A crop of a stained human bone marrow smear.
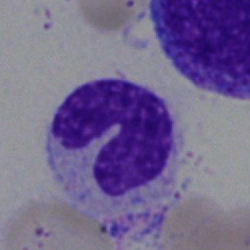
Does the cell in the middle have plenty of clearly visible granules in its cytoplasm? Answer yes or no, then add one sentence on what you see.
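Yes. Fine pinkish-purple granules are scattered through the cytoplasm.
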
